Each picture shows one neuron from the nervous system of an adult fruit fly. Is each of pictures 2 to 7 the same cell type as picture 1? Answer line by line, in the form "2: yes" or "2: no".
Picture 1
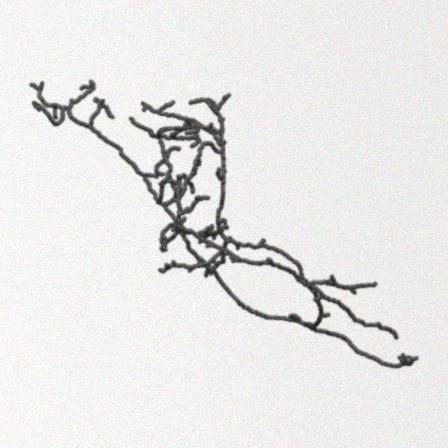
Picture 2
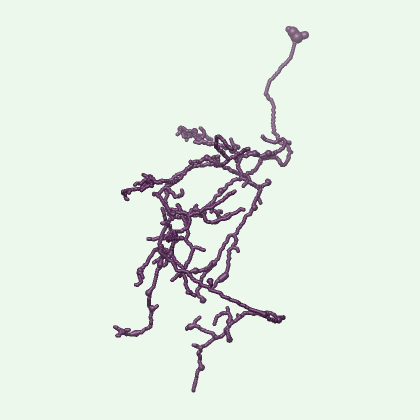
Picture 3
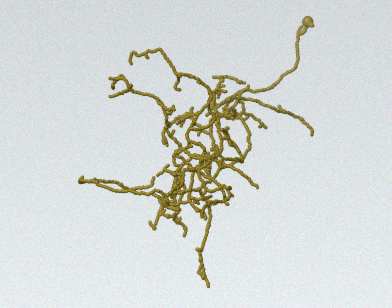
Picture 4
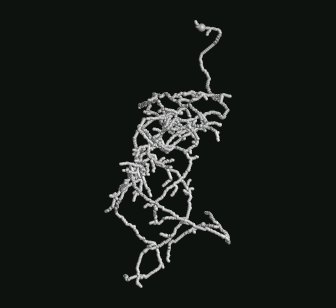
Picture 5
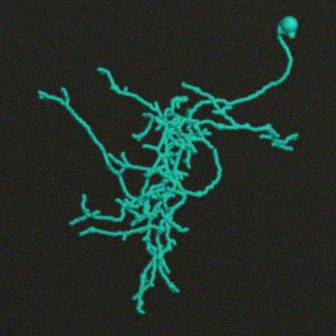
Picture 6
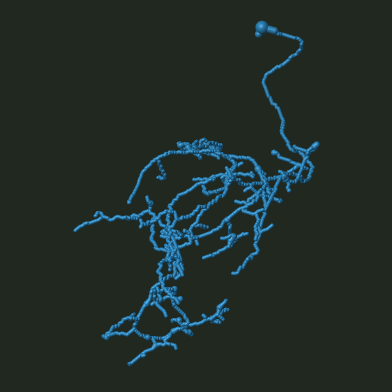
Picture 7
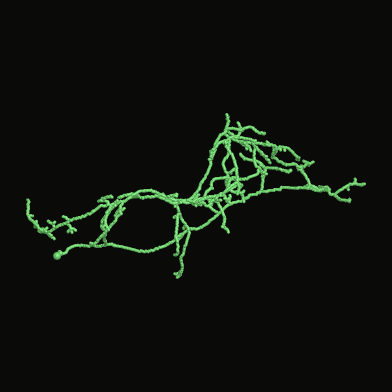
2: no
3: no
4: no
5: no
6: no
7: yes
